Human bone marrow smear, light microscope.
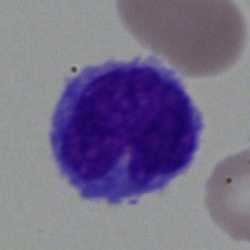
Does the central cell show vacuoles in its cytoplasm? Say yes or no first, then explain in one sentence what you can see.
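No. No vacuoles are seen in the cytoplasm.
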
